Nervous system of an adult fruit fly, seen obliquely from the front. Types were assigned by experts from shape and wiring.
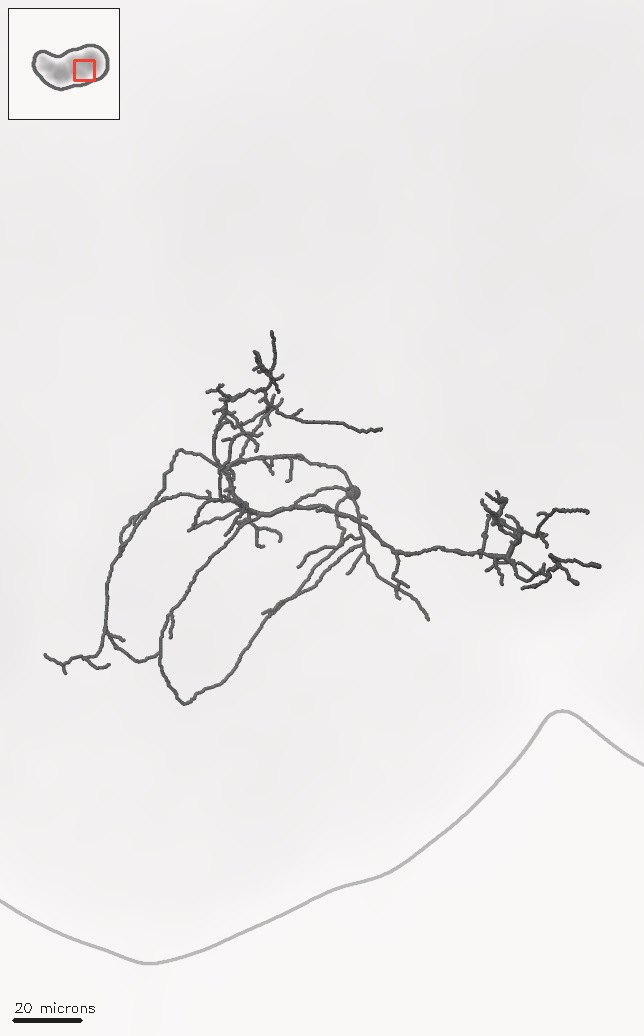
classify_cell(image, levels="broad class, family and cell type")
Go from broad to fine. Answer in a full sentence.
A central-brain intrinsic neuron of hemilineage LB3, type CB1918.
